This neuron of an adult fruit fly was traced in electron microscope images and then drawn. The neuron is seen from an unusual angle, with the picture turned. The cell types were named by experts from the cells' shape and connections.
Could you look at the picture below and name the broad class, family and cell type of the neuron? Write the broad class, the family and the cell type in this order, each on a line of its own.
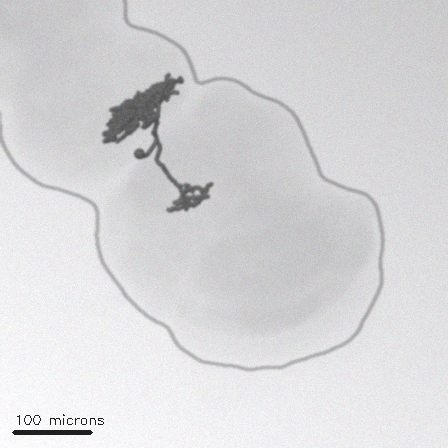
visual projection neuron
LC
LC31b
